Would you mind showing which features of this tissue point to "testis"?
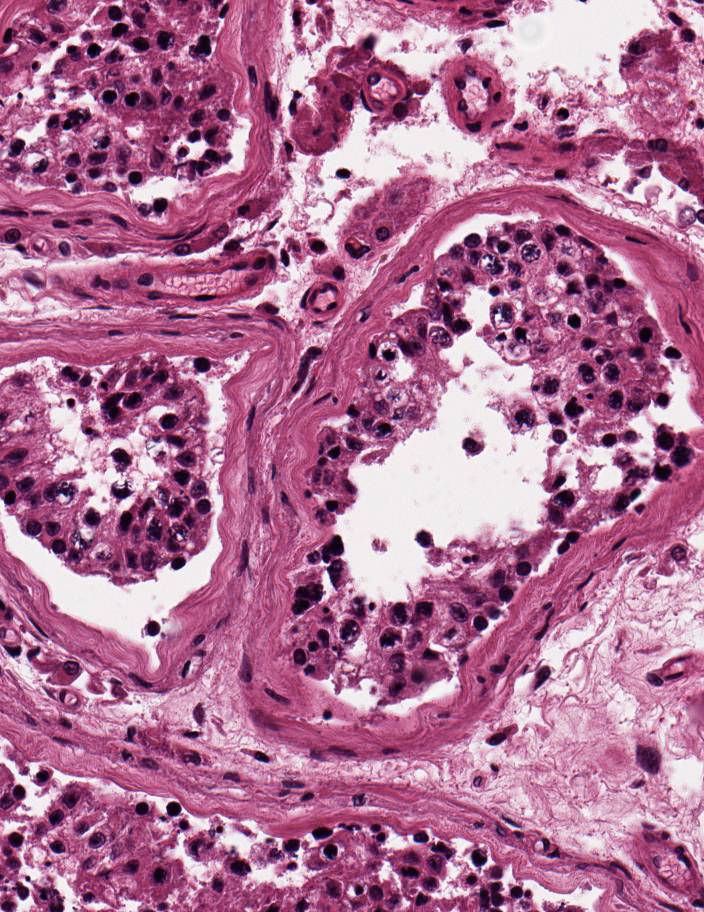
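Testis, yes. The tubule walls go with it: each tubule has a thick wall of wavy, pink, concentrically layered fibres with flattened spindle-shaped nuclei in it.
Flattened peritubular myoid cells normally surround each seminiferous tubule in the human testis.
Inside, the lining is a stratified epithelium several cells thick, built from rounded cells with dark round nuclei.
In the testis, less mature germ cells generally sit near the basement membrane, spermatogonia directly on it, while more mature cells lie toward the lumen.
The centre-right tubule has a large, irregular, empty lumen in its middle, holding just a few loose detached cells. At the top centre, small round vessels with thick pink walls lie in the interstitium.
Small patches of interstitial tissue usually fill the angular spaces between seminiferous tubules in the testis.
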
